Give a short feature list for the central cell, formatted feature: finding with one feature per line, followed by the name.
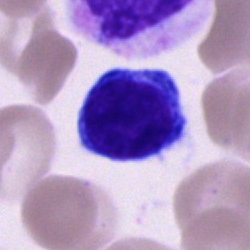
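Shape: roughly round, the edge a little uneven
Nucleus: seems to fill nearly the whole cell
Chromatin: dense, a deep dark blue
Cytoplasm: scant, a very thin rim at most
Name: lymphocyte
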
